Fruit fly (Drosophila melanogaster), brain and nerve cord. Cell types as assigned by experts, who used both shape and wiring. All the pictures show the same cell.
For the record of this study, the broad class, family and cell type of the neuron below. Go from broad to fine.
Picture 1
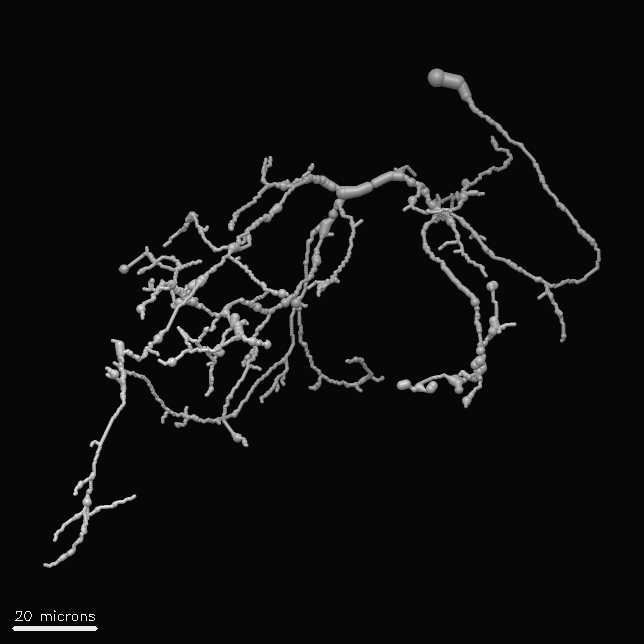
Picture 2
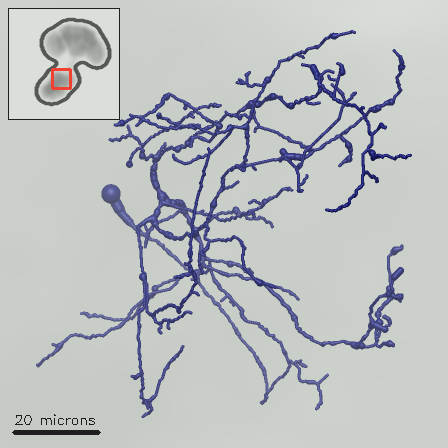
nerve-cord intrinsic neuron; hemilineage 11B; IN11B016_b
